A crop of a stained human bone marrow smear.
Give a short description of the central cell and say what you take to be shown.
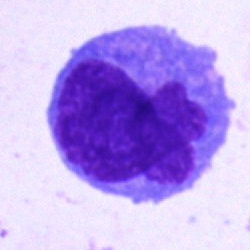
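Its outline, as far as I can tell, is roughly round. The nucleus is folded, and a deep notch cuts into its upper border. It sits toward the lower left, which leaves the widest band of cytoplasm at the upper right. The chromatin looks finely clumped and lacy, not densely condensed. This, then, is a monocyte.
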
